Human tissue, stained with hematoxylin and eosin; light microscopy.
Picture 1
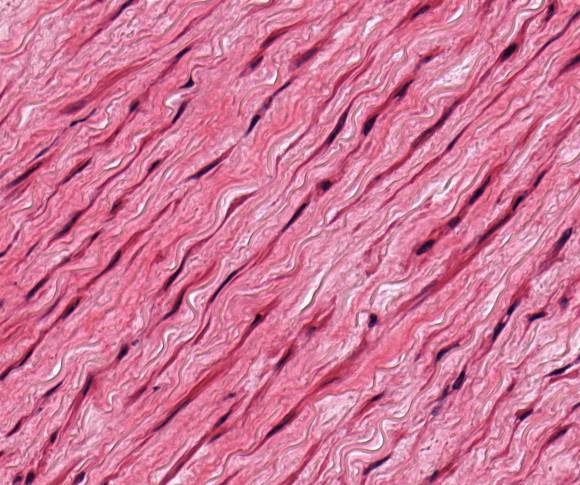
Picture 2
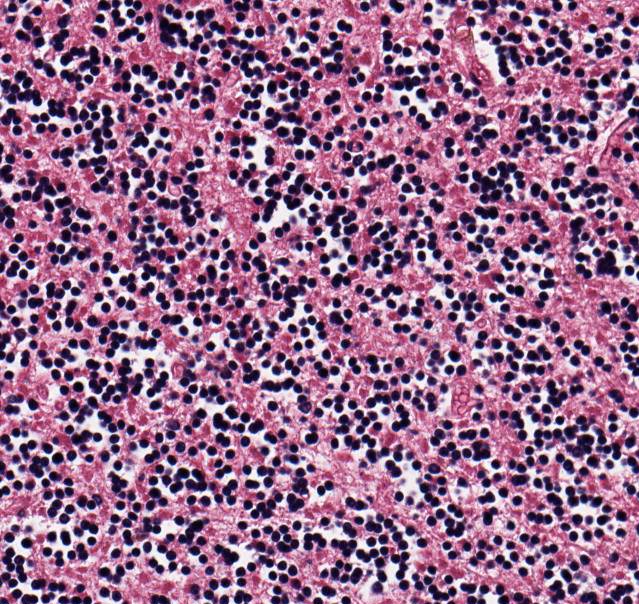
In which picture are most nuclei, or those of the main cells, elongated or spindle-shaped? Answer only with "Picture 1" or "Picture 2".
Picture 1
